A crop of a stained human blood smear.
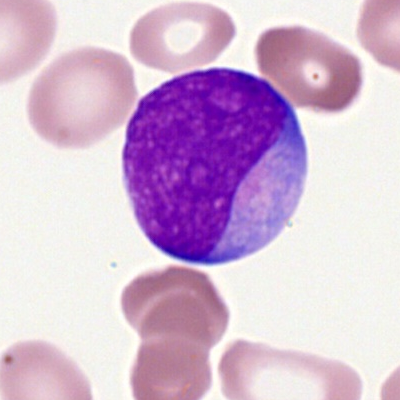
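Myeloblast at the centre of a stained human blood smear seen by light microscopy. Checked in turn, its outline is round and smooth, its nucleus fills most of the cell and sits off-centre toward the left, and its cytoplasm contains no vacuoles.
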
